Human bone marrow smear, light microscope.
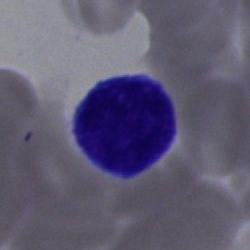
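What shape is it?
Roughly round.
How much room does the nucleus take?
Almost the whole cell, and it stains dark, with dense chromatin that is dark blue-purple throughout and no vacuoles anywhere in the cell.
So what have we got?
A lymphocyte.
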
